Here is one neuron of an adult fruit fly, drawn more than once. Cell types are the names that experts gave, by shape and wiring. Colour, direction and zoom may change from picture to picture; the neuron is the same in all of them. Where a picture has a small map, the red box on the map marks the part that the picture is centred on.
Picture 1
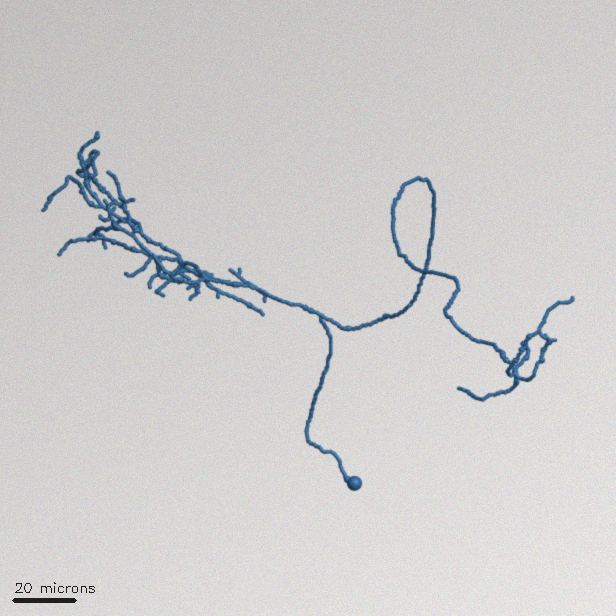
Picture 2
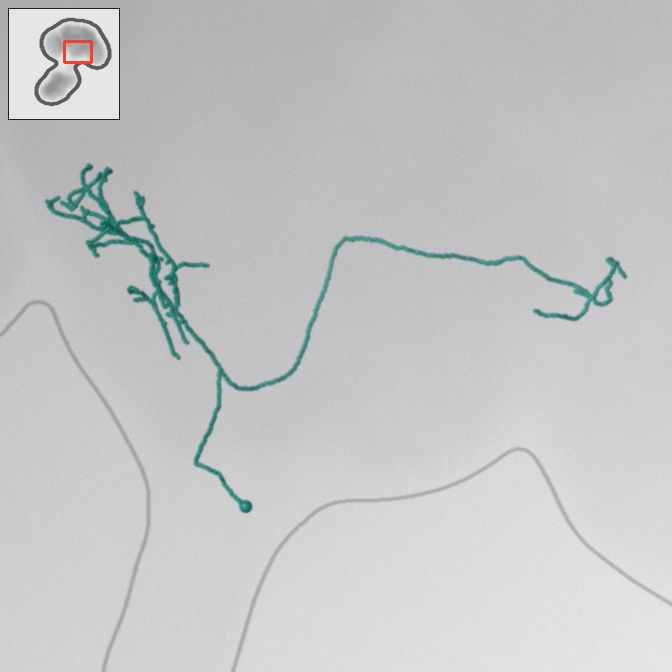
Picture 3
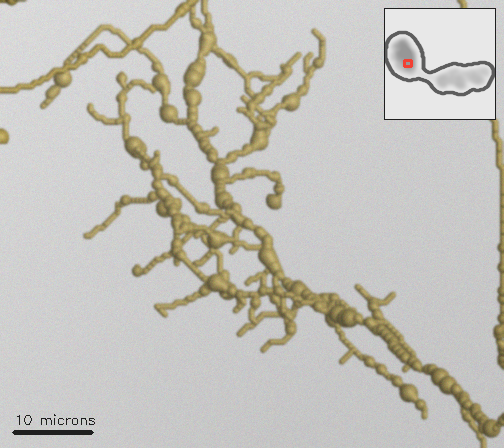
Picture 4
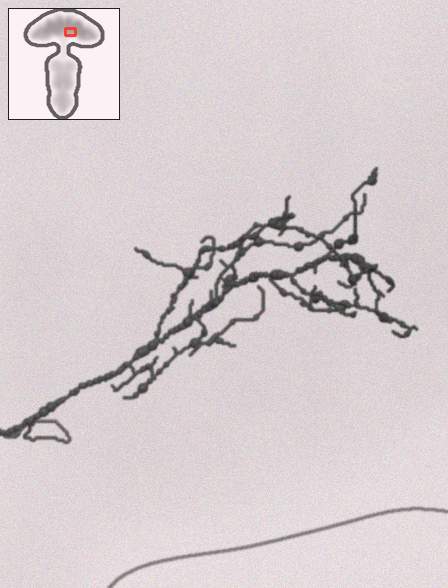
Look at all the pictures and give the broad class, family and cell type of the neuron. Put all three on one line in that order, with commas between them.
central-brain intrinsic neuron, hemilineage LB3, CB1023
